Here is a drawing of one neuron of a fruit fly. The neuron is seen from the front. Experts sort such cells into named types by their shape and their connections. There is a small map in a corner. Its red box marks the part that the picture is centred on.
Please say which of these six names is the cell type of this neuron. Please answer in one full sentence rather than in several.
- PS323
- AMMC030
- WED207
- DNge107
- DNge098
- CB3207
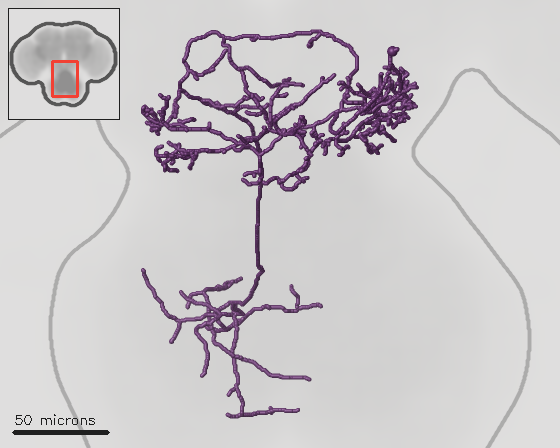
The cell type given to this neuron is DNge098.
